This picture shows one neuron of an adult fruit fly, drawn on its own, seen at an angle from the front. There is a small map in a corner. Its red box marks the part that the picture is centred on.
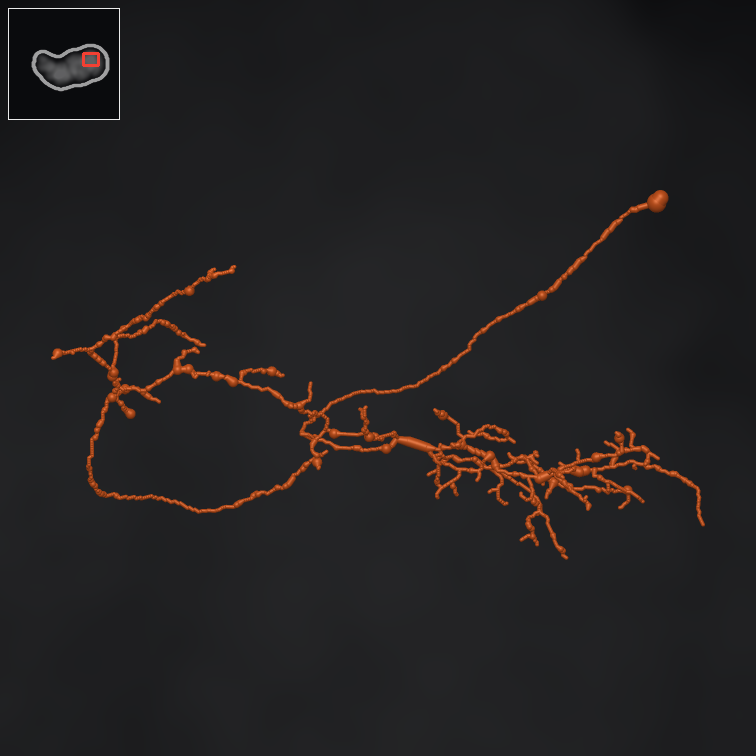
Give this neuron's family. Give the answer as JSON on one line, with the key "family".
{"family": "hemilineage LHl4_posterior"}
